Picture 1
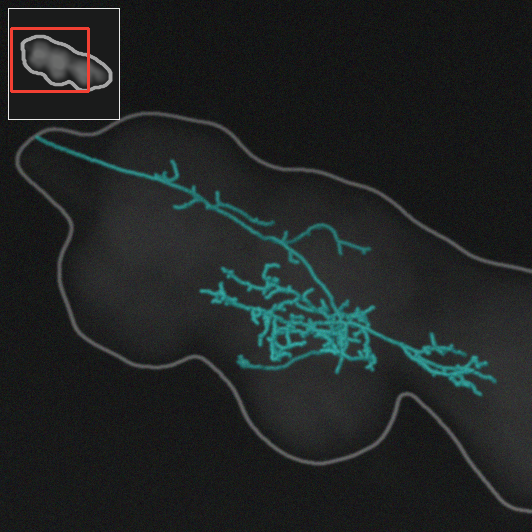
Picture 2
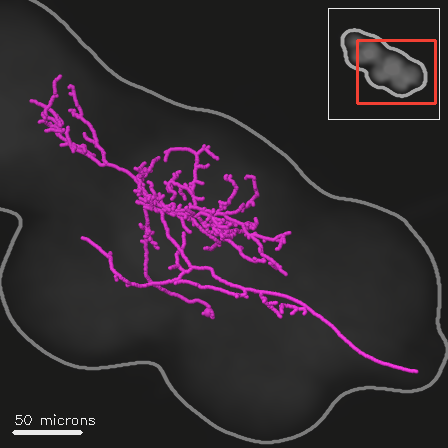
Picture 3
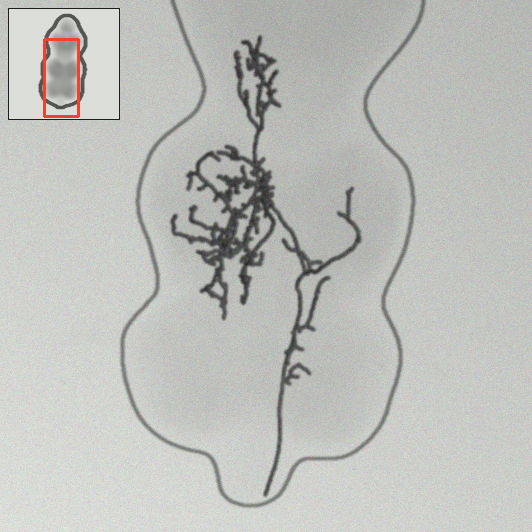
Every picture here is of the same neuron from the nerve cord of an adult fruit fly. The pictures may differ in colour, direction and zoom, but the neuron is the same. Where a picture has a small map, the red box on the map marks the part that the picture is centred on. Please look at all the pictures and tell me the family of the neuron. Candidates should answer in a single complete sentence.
For this neuron, the family is hemilineage 06B.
